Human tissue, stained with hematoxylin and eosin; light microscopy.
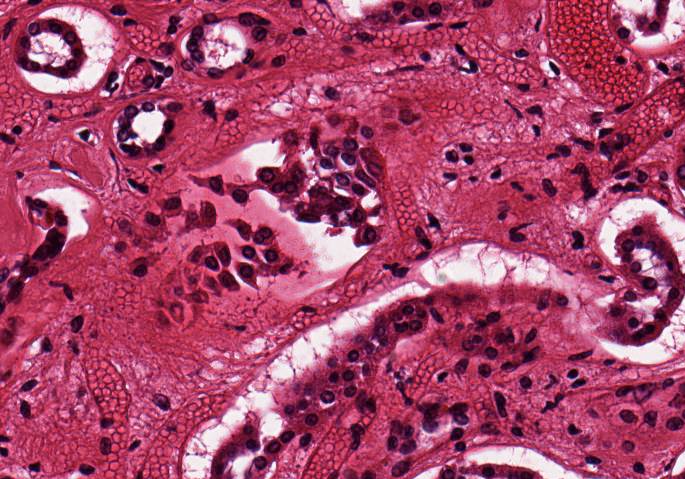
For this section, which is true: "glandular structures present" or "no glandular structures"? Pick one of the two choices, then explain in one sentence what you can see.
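Glandular structures present. The field shows scattered tubules, cut both across and lengthwise, set in a pink stroma.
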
